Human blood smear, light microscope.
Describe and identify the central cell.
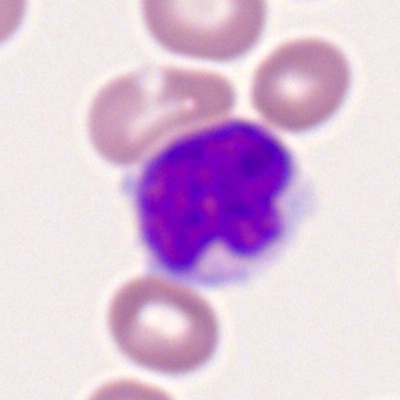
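A narrow rim of cytoplasm surrounds a nucleus that fills most of the cell. The lower edge of the nucleus bears a notch. Its chromatin is dense, dark purple and clumped into patches. The cytoplasm is a pale blue-grey. This cell is a lymphocyte.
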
